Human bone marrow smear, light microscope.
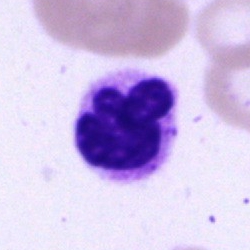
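Segmented neutrophil, cell in middle. Nucleus occupies most of cell; no nucleoli visible. Thin rim of pale lilac cytoplasm surrounds nucleus. No vacuoles seen in cytoplasm.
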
